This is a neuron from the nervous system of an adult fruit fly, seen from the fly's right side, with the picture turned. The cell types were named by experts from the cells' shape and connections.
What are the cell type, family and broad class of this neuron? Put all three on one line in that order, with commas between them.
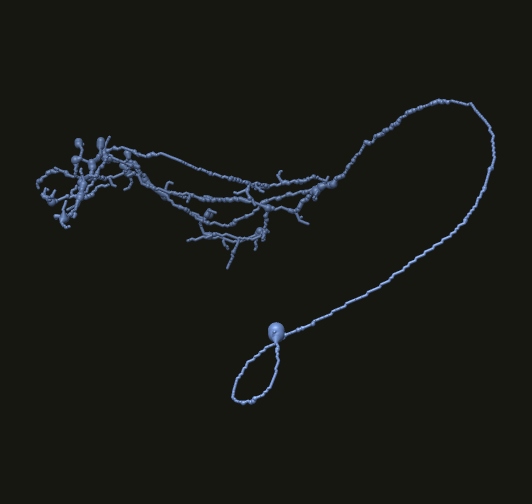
CL016, hemilineage SLPav2, central-brain intrinsic neuron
